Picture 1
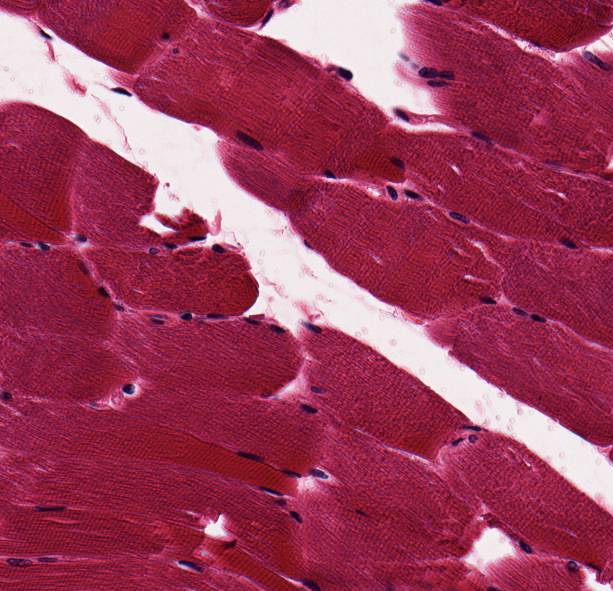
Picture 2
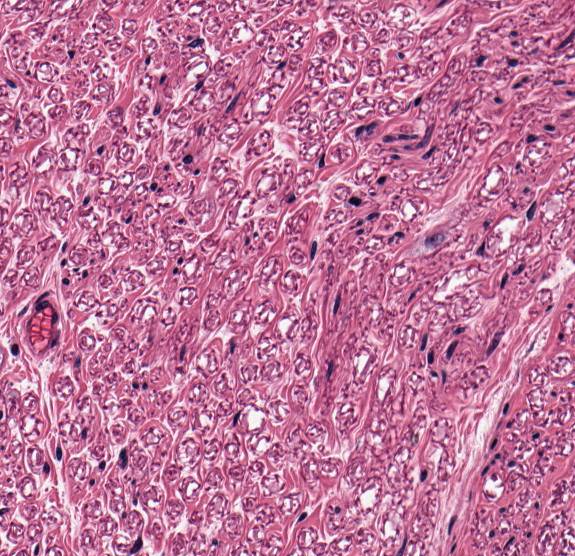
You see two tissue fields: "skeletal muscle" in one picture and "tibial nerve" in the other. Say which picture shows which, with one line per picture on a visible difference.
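Site of picture 1: skeletal muscle. Long, wide muscle fibres run in parallel diagonally across the field from upper left to lower right.
Site of picture 2: tibial nerve. Most of the round profiles are of similar small size and are cut across rather than lengthwise.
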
